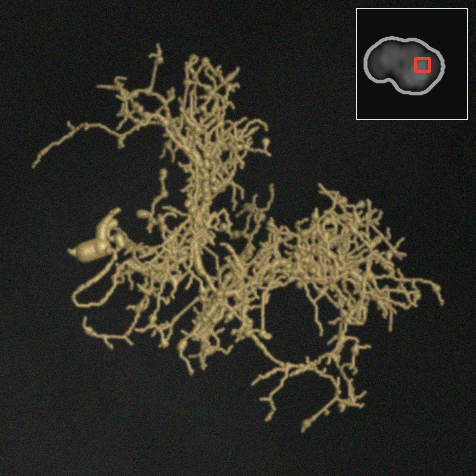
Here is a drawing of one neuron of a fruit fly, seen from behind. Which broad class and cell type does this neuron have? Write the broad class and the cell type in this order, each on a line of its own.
nerve-cord intrinsic neuron
INXXX217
